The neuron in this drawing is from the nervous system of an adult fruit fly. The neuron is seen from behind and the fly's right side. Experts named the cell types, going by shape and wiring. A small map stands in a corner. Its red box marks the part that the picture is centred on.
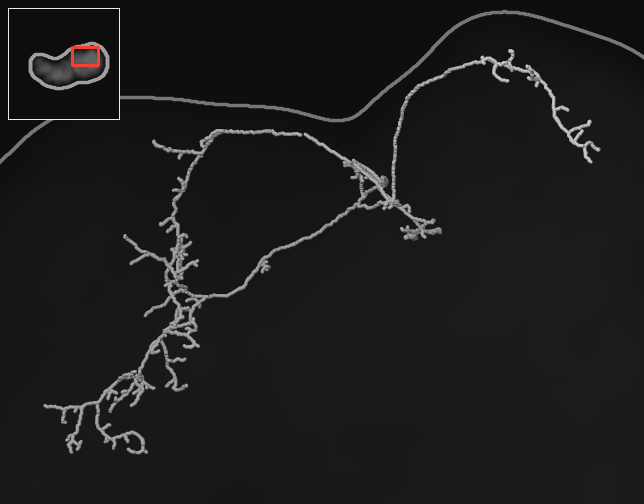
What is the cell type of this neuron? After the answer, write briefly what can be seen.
It is of cell type SMP106. This is a central-brain intrinsic neuron. The picture shows dozens of branch ends. As drawn here it is wider than it is tall.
